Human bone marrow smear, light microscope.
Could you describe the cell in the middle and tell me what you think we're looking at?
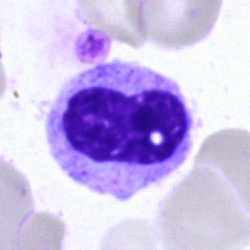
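The outline of this cell is roughly round, though its edge is slightly uneven. Its nucleus, I note, is wider than it is tall. The chromatin is dense and dark purple, yet a few paler streaks show in it. As for the cytoplasm, I can make out only fine, faint granularity and no coarse granules. The cell is a band neutrophil.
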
